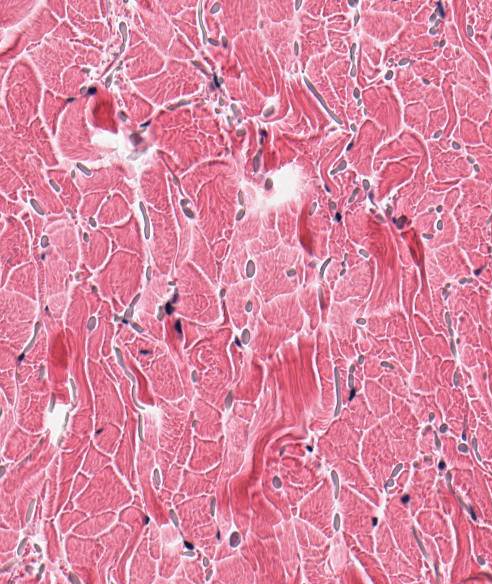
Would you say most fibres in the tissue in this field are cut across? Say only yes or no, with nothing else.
Yes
